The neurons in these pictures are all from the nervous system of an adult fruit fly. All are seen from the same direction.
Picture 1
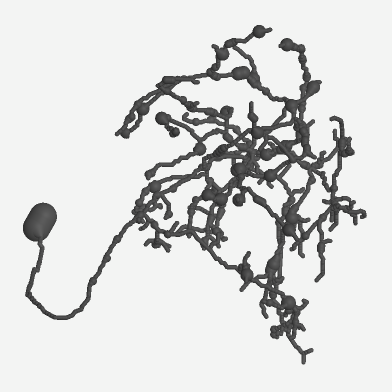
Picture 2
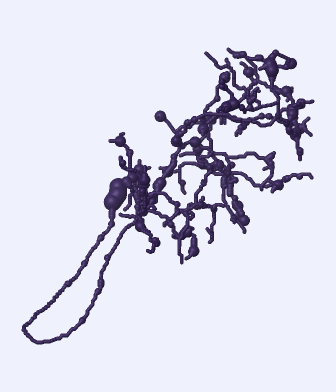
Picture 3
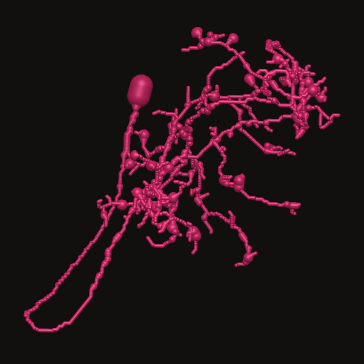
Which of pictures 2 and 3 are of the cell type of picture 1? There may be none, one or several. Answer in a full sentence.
None of them is of the same cell type.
